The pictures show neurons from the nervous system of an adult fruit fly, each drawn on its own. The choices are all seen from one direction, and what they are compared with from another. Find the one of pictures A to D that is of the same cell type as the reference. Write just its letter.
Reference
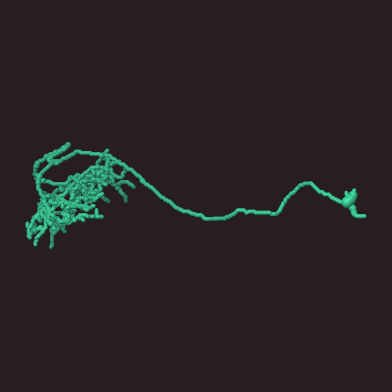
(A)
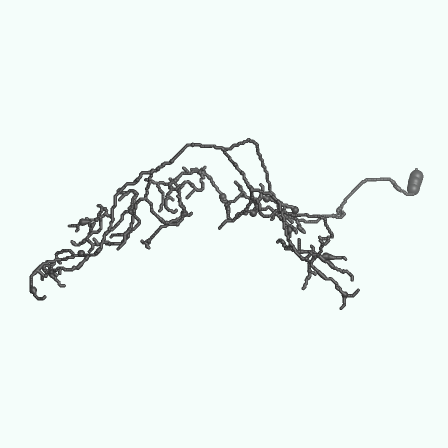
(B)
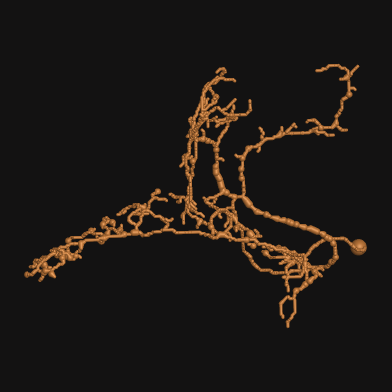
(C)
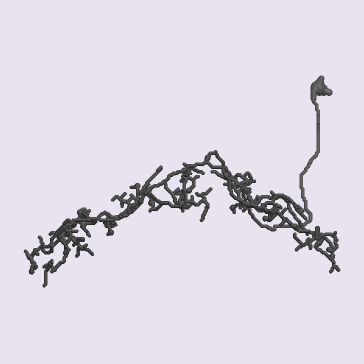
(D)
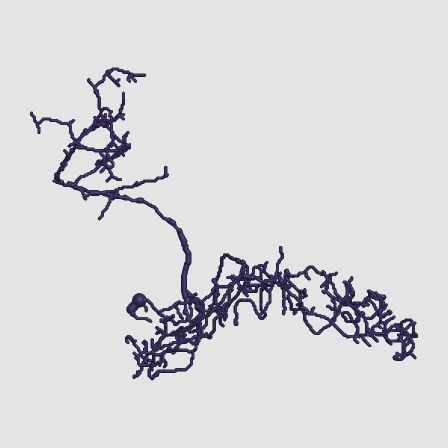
C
